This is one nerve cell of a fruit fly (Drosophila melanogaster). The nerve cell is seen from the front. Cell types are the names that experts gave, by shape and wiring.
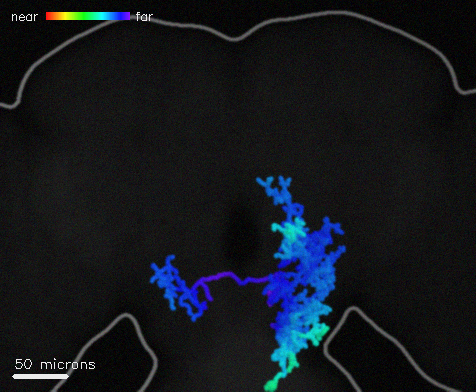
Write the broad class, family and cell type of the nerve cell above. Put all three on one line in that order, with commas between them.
central-brain intrinsic neuron, hemilineage LB6, CB0671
